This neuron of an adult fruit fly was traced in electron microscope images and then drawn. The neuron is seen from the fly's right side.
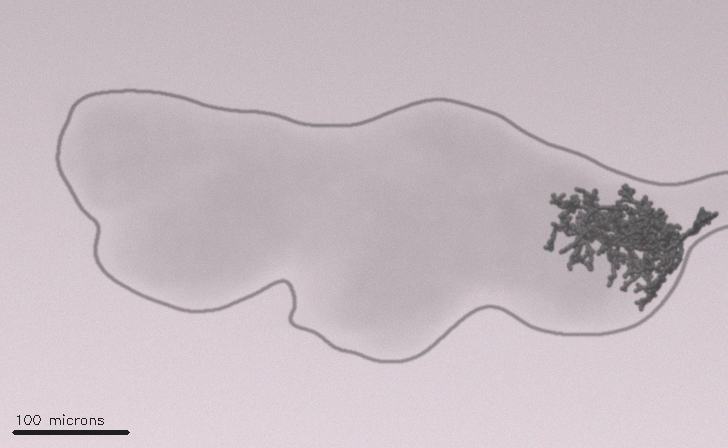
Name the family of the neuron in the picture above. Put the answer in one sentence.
The family is hemilineage 19A.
